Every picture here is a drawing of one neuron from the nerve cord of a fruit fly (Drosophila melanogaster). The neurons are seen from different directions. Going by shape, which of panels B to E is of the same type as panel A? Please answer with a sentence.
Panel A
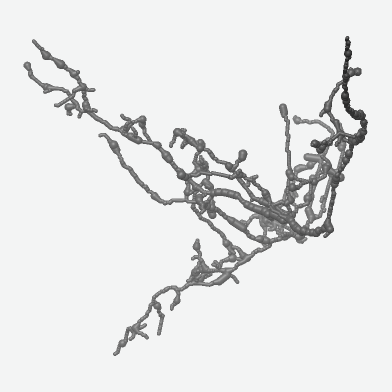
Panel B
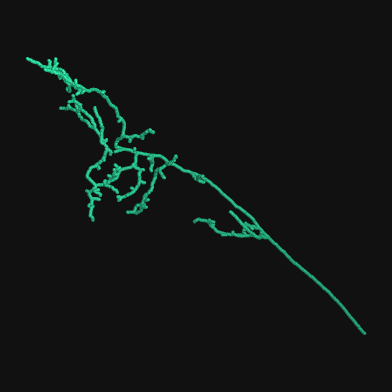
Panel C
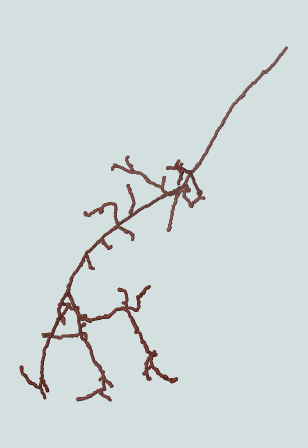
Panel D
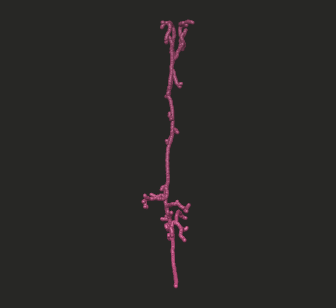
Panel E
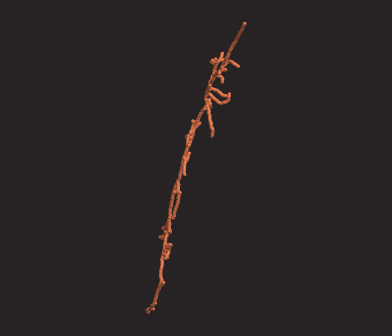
Panel B is of the same cell type.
